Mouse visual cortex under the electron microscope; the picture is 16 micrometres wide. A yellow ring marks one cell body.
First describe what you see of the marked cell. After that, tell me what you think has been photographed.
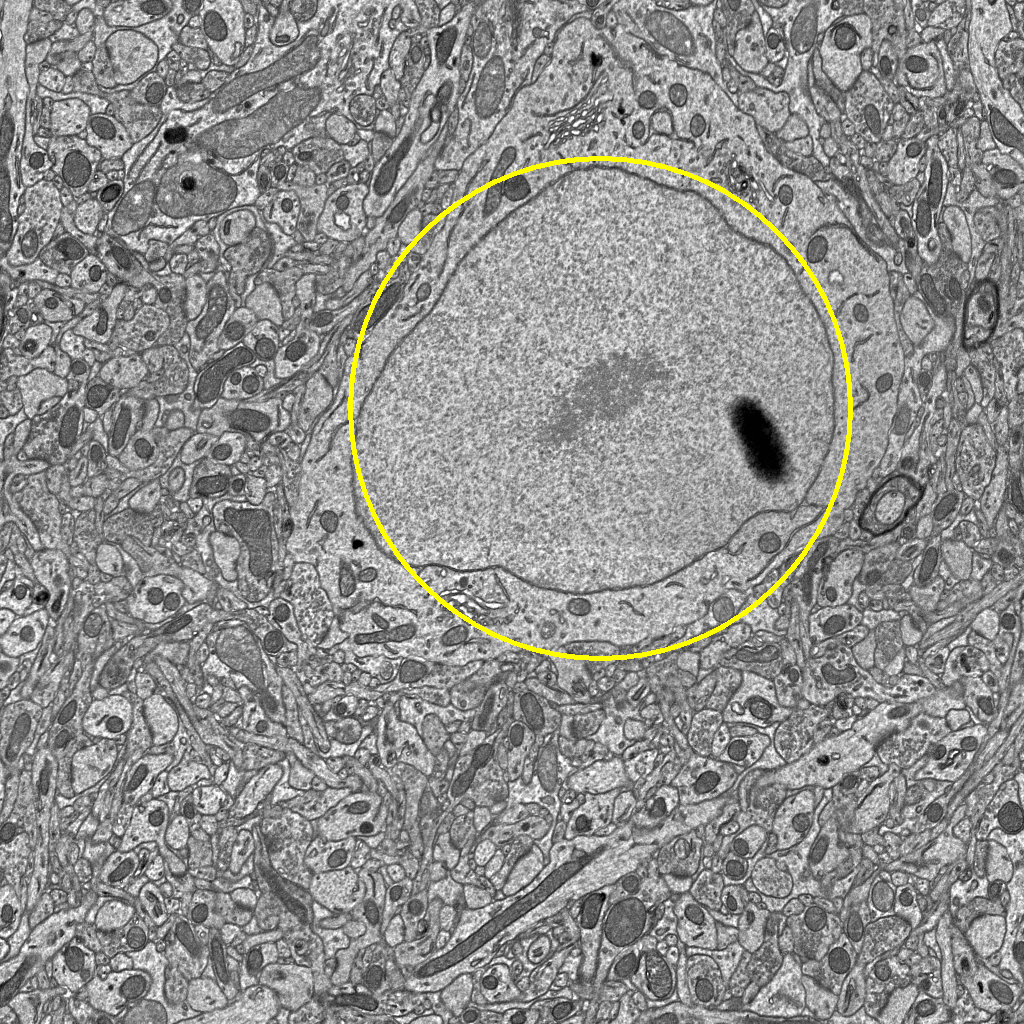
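Nucleus roughly round, outline complete. Envelope smooth, no deep infoldings. Chromatin pale, finely dispersed; no dark clumps along the envelope. Very dark, elongated oval body inside the nucleus, near its right edge. Name: excitatory neuron.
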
